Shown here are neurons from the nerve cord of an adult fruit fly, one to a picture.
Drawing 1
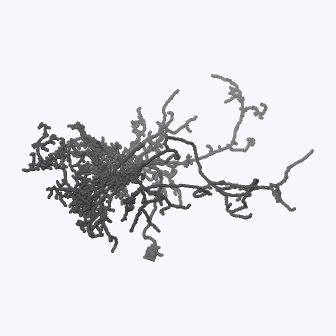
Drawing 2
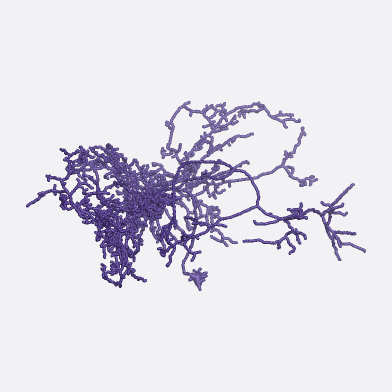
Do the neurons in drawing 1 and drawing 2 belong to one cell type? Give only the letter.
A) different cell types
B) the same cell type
B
